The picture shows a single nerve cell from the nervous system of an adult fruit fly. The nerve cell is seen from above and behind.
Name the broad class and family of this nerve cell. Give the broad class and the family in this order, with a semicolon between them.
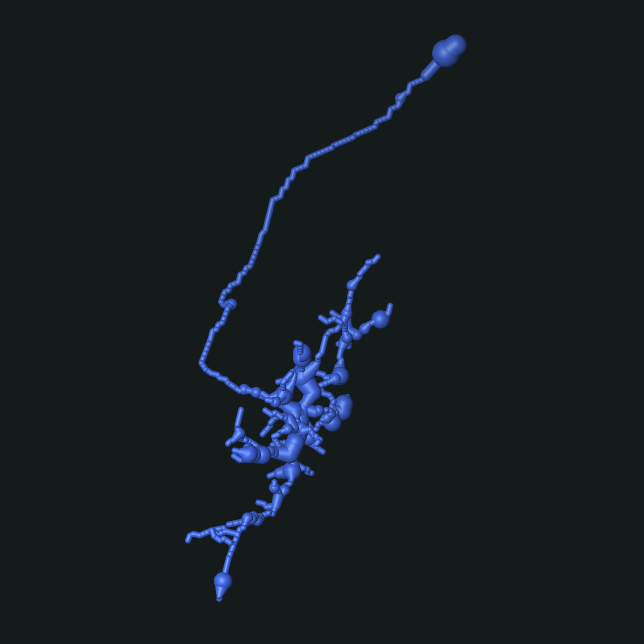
optic-lobe intrinsic neuron; Dm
